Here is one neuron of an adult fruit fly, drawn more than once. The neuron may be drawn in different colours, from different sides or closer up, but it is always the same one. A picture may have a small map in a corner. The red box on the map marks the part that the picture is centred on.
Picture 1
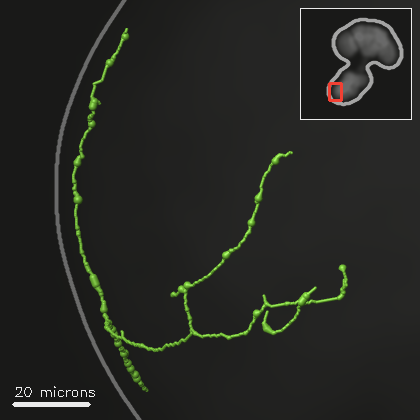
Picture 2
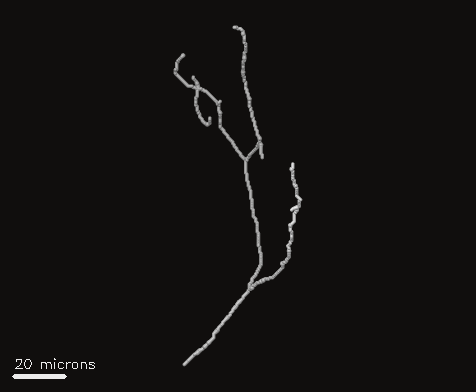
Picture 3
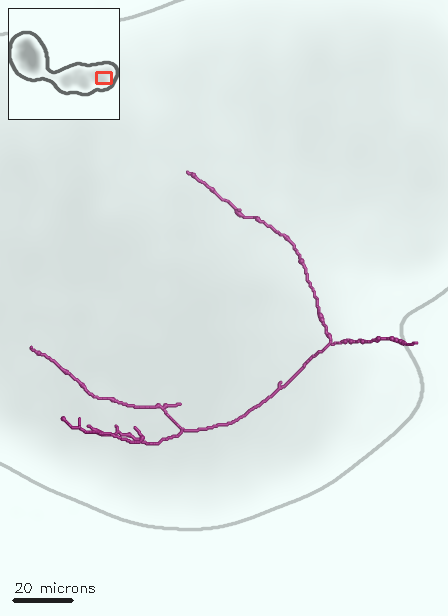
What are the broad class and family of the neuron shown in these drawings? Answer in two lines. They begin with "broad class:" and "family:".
broad class: sensory neuron entering the nerve cord
family: class mechanosensory proprioceptive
